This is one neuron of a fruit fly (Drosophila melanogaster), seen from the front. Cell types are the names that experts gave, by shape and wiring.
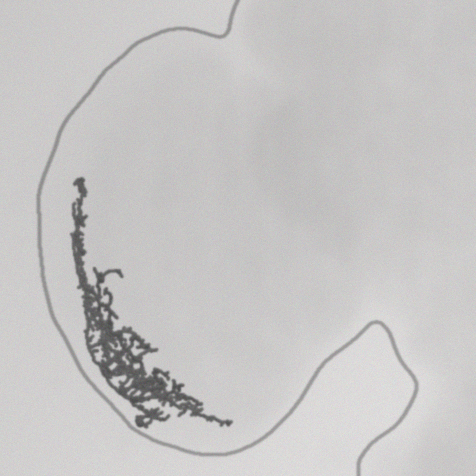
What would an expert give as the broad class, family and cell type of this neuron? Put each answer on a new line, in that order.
optic-lobe intrinsic neuron
Dm
Dm20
